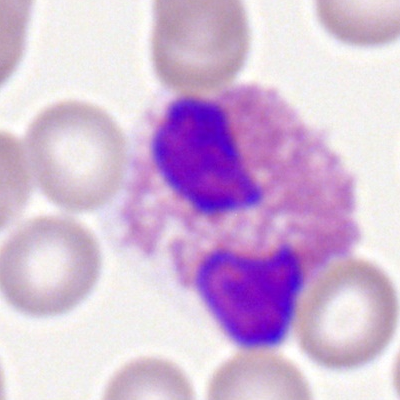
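Eosinophil at the centre of a stained blood smear. Its nucleus seems to be in two lobes, one at the upper left of the cell and the other at the bottom. Both lobes stain a dense, dark purple. The cytoplasm looks plentiful to me, taking up more of the cell than the nucleus does.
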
